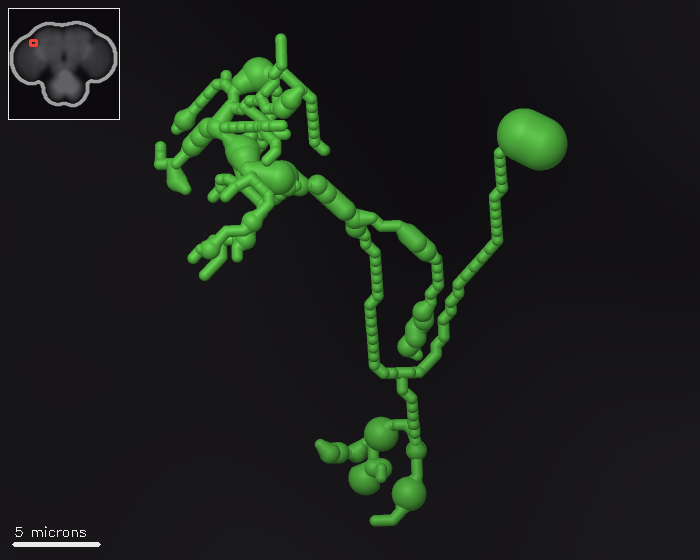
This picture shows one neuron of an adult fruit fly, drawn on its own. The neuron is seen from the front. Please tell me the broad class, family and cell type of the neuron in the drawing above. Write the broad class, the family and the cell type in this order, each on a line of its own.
optic-lobe intrinsic neuron
T
T4a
